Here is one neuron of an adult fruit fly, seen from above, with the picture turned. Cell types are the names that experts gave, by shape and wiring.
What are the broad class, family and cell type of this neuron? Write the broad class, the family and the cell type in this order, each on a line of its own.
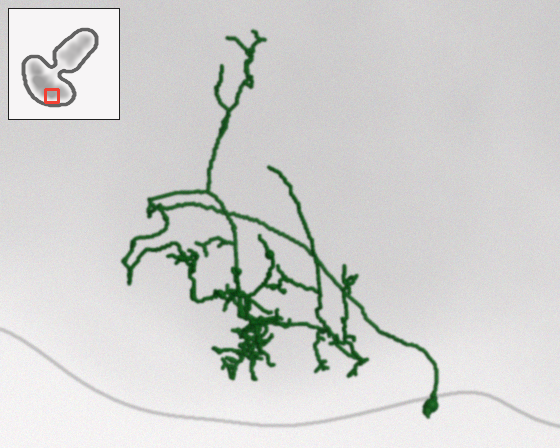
central-brain intrinsic neuron
hemilineage SLPal1
SLP030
